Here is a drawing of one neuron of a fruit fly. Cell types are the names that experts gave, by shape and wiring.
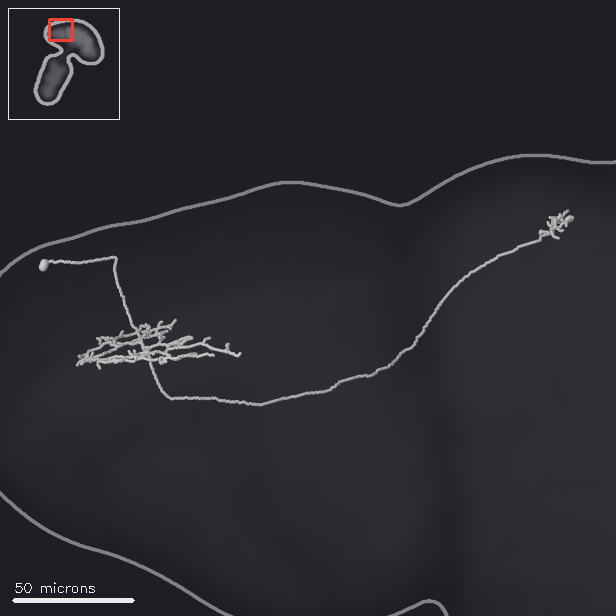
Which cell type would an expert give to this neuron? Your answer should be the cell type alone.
MeTu2b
